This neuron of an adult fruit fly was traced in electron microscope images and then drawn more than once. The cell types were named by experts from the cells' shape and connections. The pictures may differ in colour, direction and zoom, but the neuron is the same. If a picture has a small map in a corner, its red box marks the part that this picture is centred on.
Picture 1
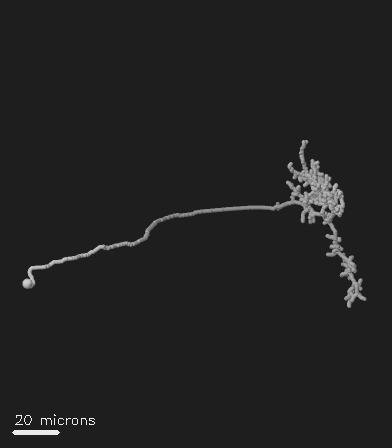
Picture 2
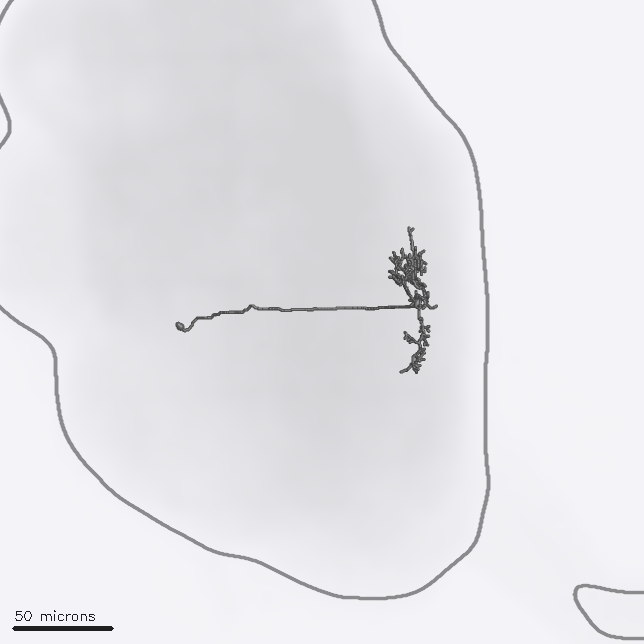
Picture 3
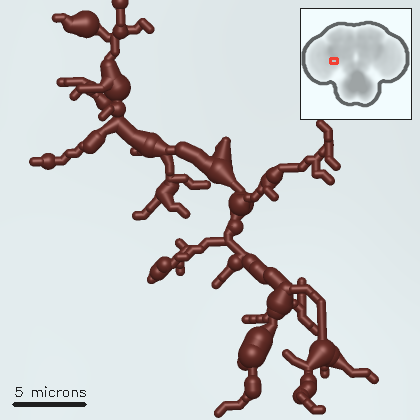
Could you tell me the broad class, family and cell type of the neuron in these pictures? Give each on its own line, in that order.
optic-lobe intrinsic neuron
Tm
Tm24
